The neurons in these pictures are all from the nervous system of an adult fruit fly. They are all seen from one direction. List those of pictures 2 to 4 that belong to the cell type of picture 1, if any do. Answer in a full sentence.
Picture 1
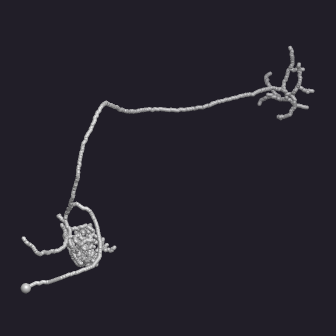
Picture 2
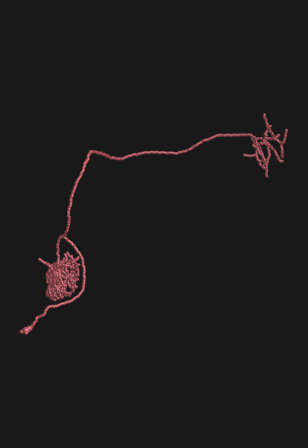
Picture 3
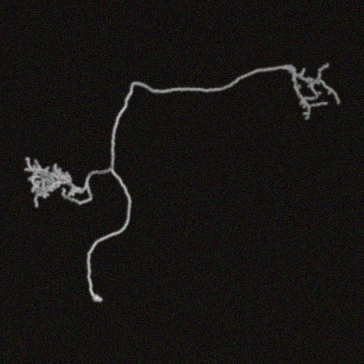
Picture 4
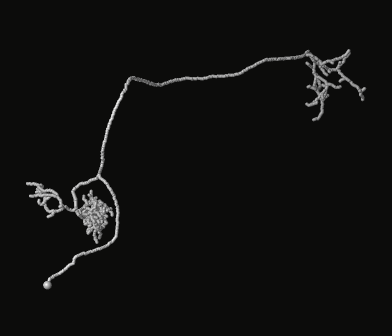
Picture 2 and picture 4 are of the same cell type.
